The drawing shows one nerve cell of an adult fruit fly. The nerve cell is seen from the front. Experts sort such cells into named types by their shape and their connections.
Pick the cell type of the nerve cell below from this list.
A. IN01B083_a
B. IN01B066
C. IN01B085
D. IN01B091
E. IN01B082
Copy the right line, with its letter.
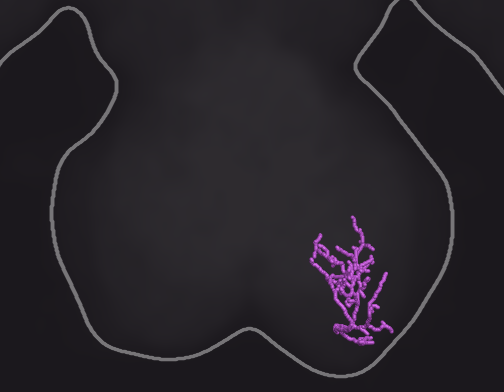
B. IN01B066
